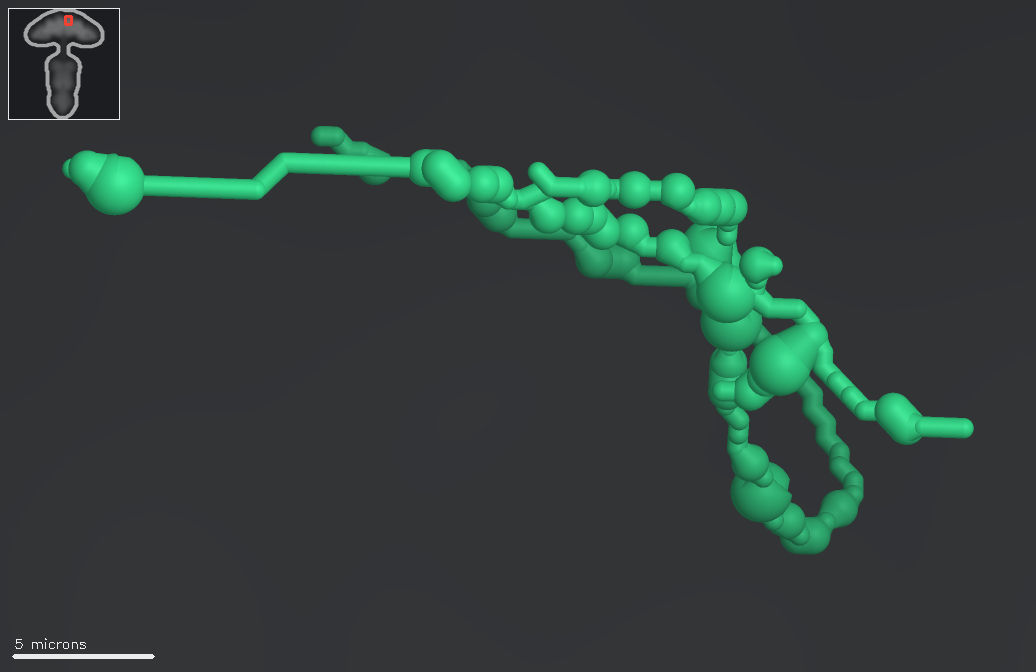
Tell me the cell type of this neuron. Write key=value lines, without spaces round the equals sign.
cell_type=ENS2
